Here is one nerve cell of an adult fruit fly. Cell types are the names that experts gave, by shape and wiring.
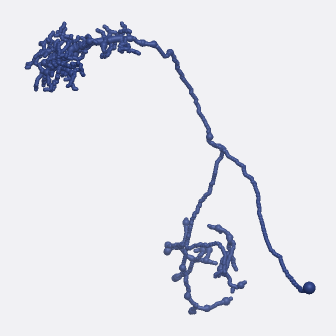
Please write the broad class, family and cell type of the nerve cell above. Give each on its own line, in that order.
visual projection neuron
hemilineage VPNv1
LC17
